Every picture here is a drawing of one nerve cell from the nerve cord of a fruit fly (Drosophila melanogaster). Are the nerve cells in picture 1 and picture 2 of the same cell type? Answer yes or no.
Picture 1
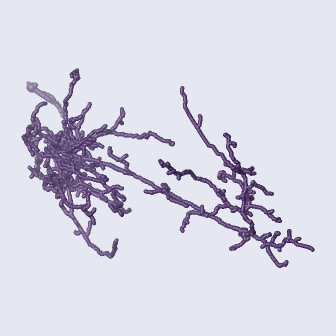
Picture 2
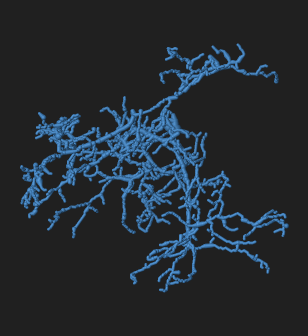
no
